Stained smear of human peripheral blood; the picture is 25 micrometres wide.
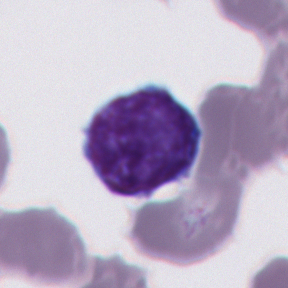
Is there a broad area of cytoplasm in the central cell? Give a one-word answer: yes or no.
No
